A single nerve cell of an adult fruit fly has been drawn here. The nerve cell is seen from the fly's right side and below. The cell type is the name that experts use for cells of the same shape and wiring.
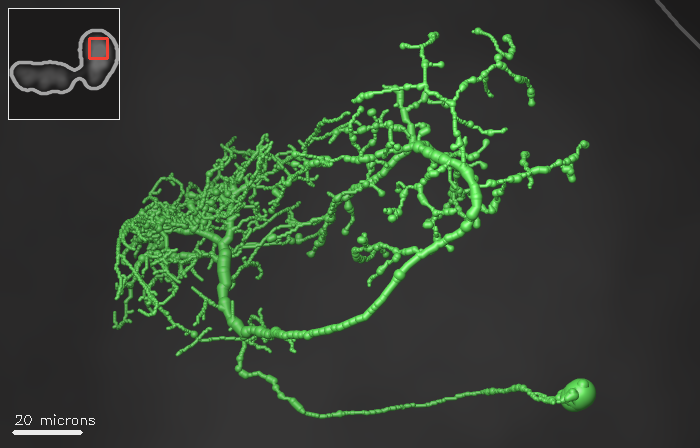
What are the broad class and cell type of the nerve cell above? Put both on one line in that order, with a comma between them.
central-brain intrinsic neuron, PLP016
